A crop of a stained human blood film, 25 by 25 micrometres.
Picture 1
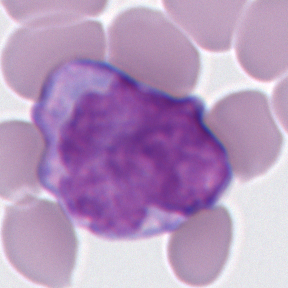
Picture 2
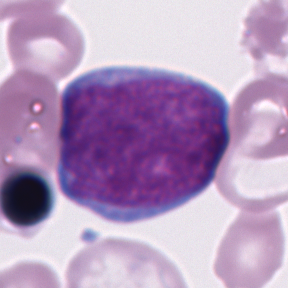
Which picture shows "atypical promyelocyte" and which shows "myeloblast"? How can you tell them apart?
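Picture 1 is the atypical promyelocyte, and picture 2 is the myeloblast. The first cell has an irregular, angular outline, whereas the second is smooth, with no surface projections. Its nucleus is irregular and lumpy, while the myeloblast's nucleus is rounded, with no indentation or lobes. In picture 1 the cytoplasm is a pale bluish-lilac and its rim is wider on the left than on the right; in picture 2 the blue rim is widest along the lower edge. The nucleus takes up about 70% of the cell's area in the first and about 80% in the second. The myeloblast's chromatin is fine and evenly dispersed, without coarse dark clumps.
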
